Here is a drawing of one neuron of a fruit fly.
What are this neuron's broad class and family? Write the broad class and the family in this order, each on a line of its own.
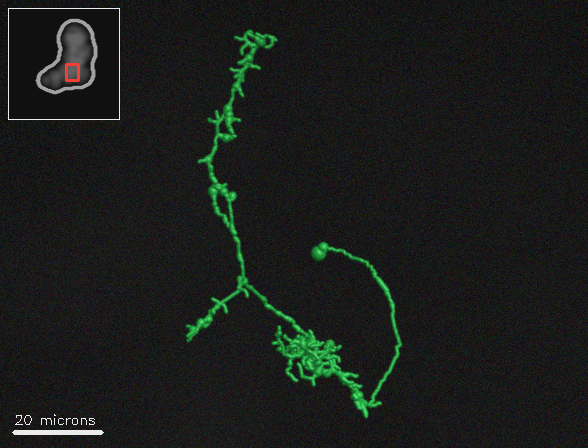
optic-lobe intrinsic neuron
TmY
